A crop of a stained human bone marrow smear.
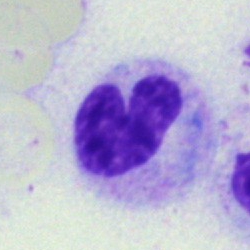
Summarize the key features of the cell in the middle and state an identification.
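Notice how the nucleus sits over toward the left side of this cell. It has a deep notch on its upper side, which gives it a kidney-like shape. You won't find any nucleoli in it. The outline of the cell as a whole is roughly round. What we have here is a band neutrophil.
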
